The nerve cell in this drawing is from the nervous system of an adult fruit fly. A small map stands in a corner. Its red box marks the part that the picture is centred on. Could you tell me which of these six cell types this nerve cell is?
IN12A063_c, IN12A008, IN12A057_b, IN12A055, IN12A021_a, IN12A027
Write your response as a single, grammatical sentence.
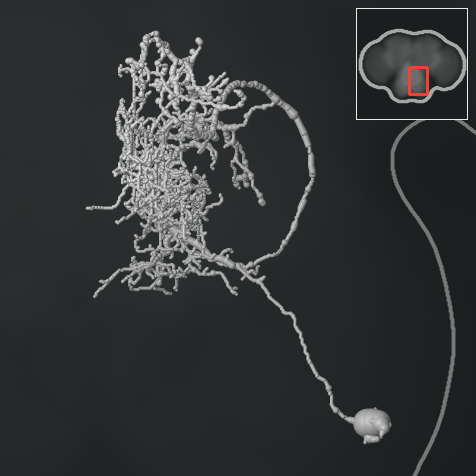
Cell type IN12A008 is what this nerve cell is.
